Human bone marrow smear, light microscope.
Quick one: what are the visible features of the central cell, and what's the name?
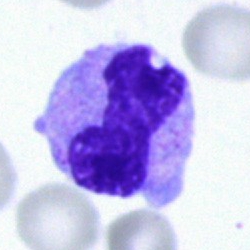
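Outline roughly round; small rounded bleb bulging from left edge. Nucleus irregular and folded, a twisted band running upper right to lower left. No nucleoli visible. Fine pinkish dust-like granules scattered through cytoplasm. Cell: band neutrophil.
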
